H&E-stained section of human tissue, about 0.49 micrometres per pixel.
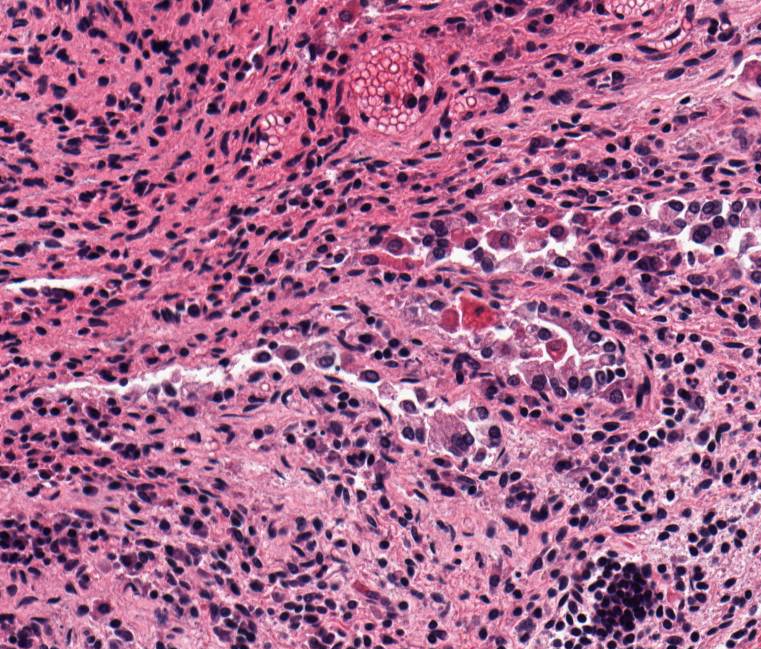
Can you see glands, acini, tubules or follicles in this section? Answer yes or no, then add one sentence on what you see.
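No. No glands or lined tubules are seen anywhere in the field.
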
